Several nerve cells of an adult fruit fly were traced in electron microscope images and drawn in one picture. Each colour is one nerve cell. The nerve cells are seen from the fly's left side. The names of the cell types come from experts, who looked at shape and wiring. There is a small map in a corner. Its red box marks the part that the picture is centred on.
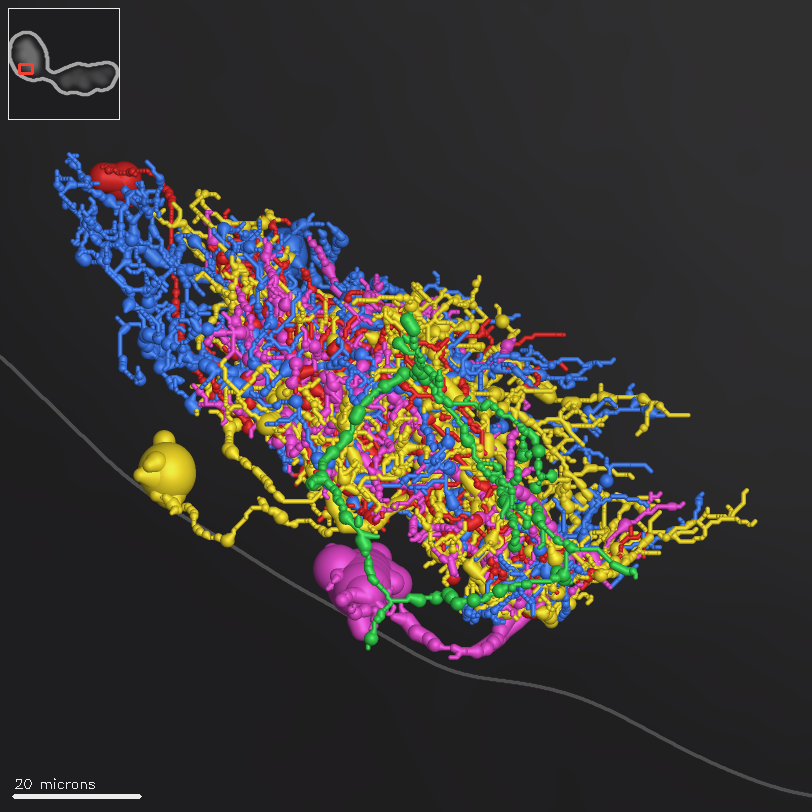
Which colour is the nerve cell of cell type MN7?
magenta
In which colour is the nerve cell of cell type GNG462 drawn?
red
